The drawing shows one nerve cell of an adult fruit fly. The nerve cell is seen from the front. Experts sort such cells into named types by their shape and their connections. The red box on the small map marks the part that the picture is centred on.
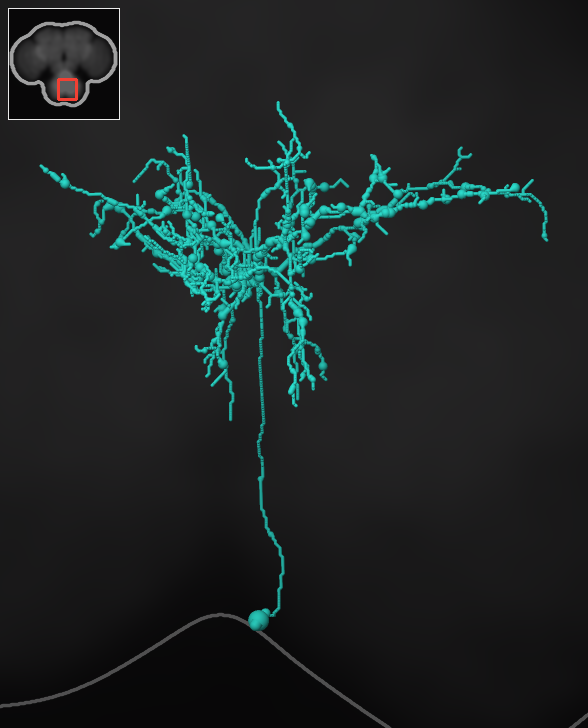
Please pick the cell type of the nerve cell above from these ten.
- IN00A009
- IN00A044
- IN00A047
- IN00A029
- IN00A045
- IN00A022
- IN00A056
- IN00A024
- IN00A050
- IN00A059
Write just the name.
IN00A050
